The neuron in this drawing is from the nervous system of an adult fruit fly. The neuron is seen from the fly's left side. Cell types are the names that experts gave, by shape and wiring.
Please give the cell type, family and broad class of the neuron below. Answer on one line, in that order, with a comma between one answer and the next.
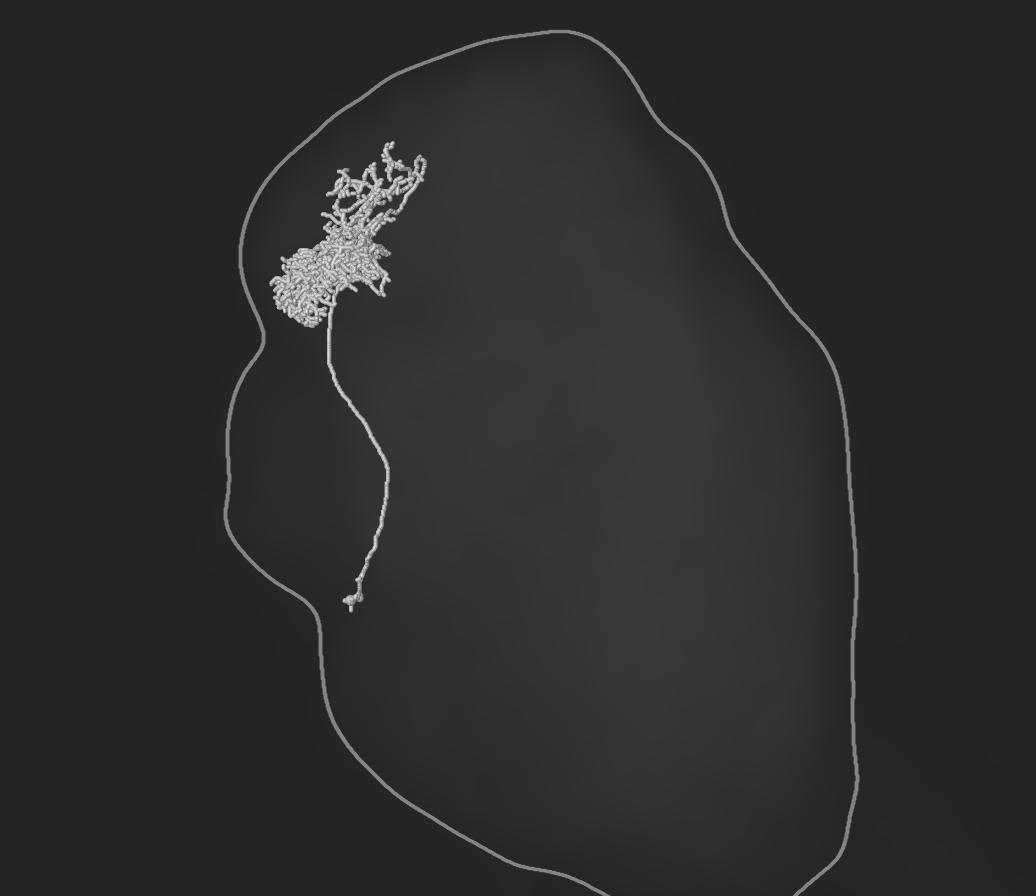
MBON12, hemilineage FLAa2, central-brain intrinsic neuron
